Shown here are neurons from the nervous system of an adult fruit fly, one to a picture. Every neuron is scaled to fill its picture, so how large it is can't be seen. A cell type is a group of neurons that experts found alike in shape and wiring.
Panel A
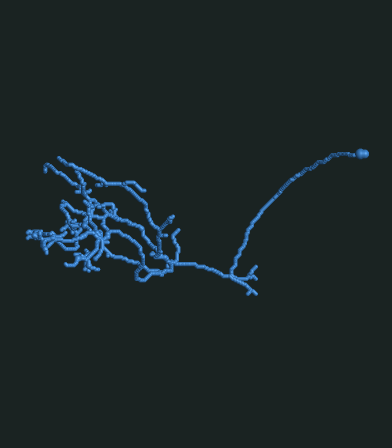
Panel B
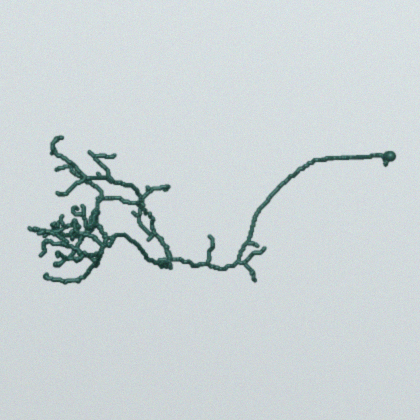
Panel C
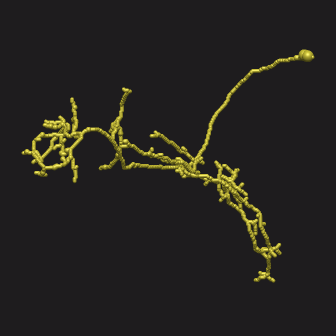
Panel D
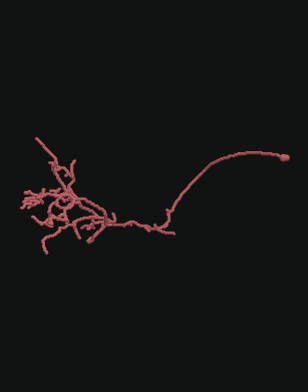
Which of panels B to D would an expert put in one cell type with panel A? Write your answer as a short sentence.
Panel B and panel D are of the same cell type.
